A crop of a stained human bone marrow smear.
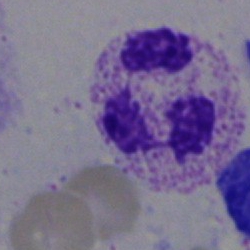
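Segmented neutrophil, stained human bone marrow smear. The nucleus is divided into three lobes, one at the top and two below, with no nucleoli visible. The cytoplasm is plentiful, pale pinkish-lilac and free of vacuoles.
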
